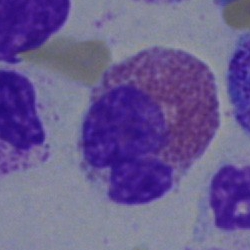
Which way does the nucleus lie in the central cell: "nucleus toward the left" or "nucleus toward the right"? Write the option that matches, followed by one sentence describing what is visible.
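Nucleus toward the left. The nucleus sits in the lower-left part of the cell.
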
